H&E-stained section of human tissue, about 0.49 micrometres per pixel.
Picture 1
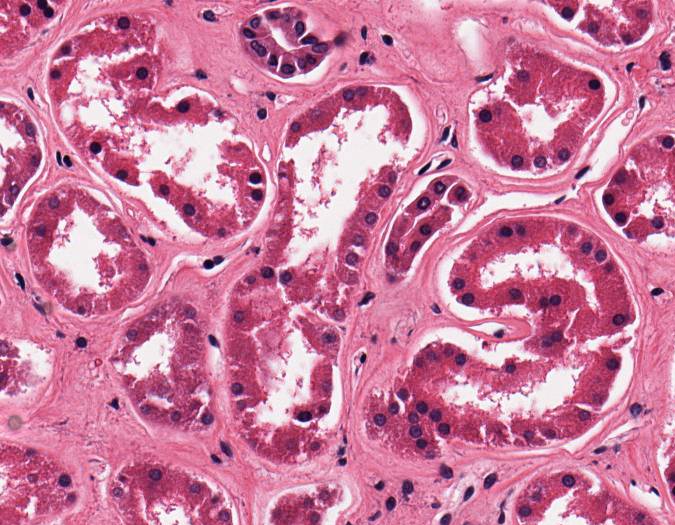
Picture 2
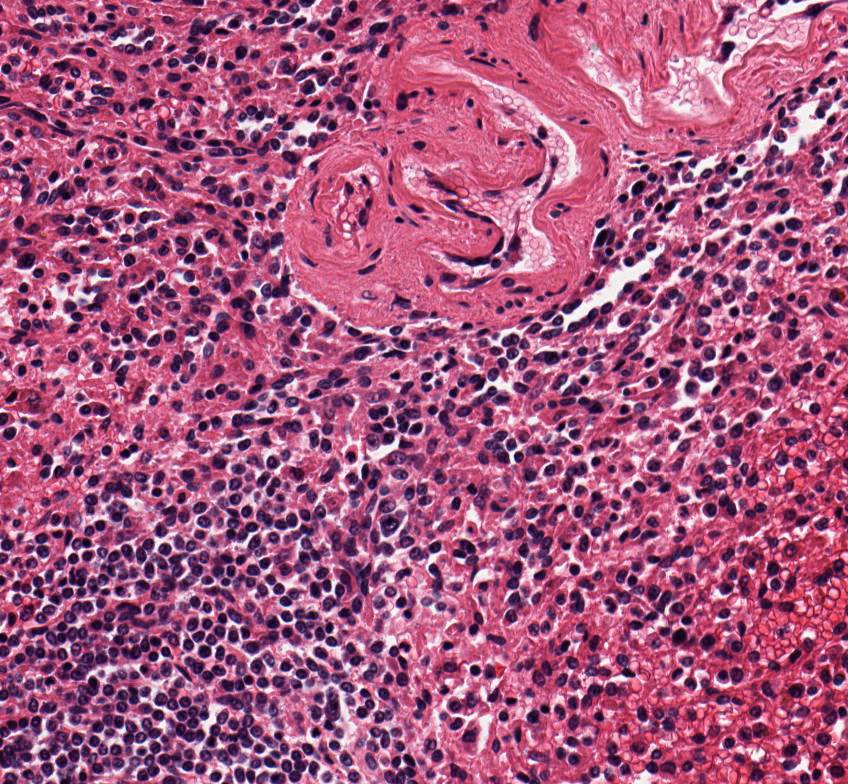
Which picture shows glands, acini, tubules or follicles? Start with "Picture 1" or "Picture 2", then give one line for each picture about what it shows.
Picture 1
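What picture 1 shows: The whole field is filled with closely packed, cut tubules of varied shape, set in pink stroma.
What picture 2 shows: No epithelium or glands are present anywhere in the field.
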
